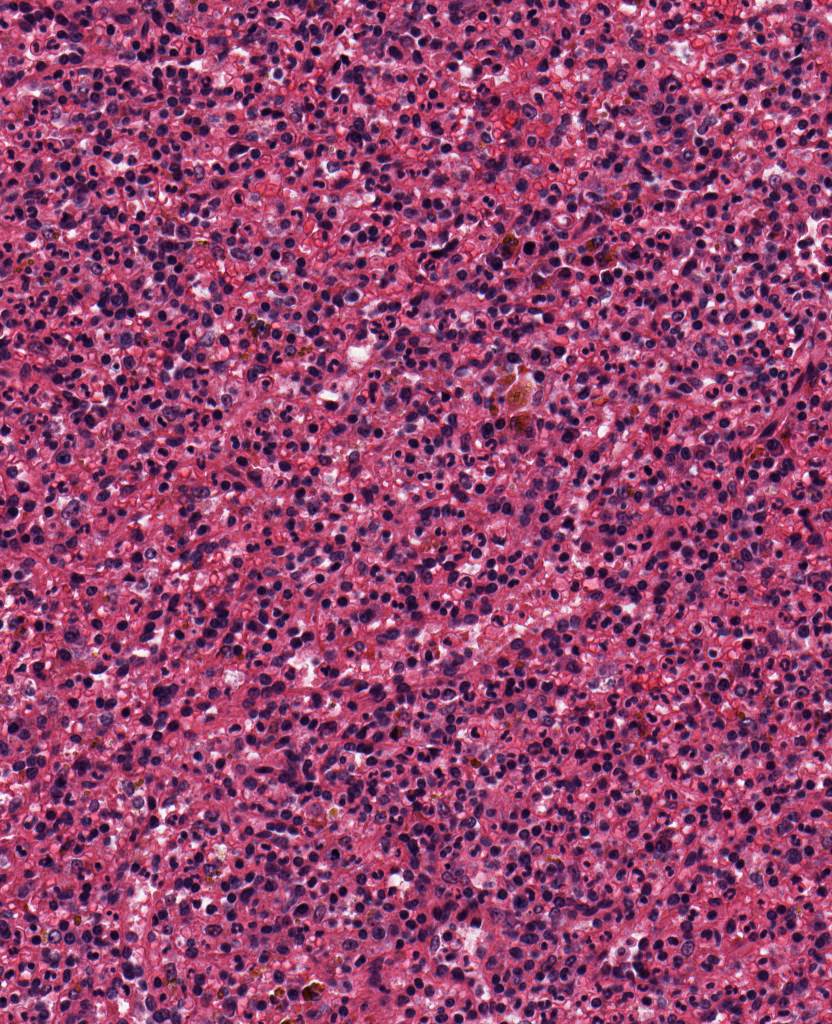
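Spleen, haematoxylin and eosin: the whole field is one diffuse, evenly spread sheet of densely packed cells, with no follicles or other organised units. Most nucleated cells are small and round, with dark round nuclei and scant cytoplasm, and red blood cells are plentiful among them throughout. Brown-golden pigment granules are scattered about, and just above the centre there's a larger cell filled with pigment.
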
